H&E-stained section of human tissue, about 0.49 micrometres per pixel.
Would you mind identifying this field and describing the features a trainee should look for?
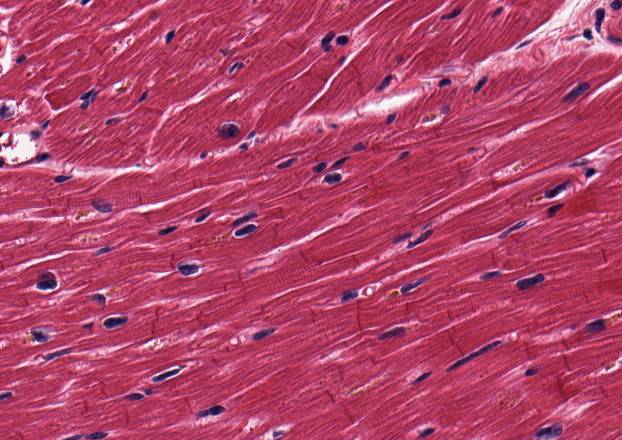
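Myocardium is what this field mainly shows. Its fibres have abundant, deeply eosinophilic cytoplasm crossed throughout by fine cross-striations, and their oval nuclei lie centrally rather than at the fibre edge.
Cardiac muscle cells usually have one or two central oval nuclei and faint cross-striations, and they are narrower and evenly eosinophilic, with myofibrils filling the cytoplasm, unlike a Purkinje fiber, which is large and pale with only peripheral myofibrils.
Small clusters of yellow-brown granules lie at the poles of several nuclei.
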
